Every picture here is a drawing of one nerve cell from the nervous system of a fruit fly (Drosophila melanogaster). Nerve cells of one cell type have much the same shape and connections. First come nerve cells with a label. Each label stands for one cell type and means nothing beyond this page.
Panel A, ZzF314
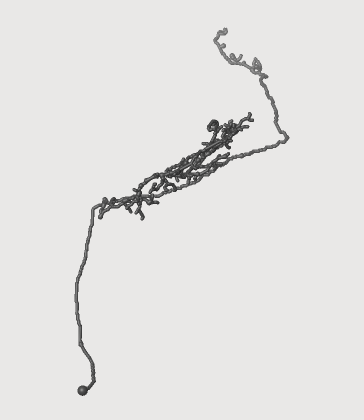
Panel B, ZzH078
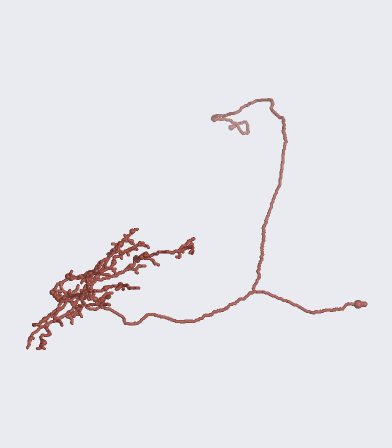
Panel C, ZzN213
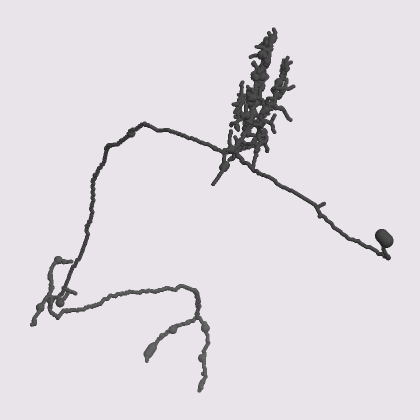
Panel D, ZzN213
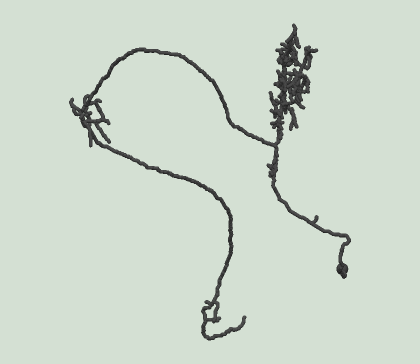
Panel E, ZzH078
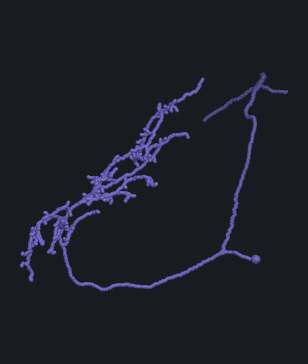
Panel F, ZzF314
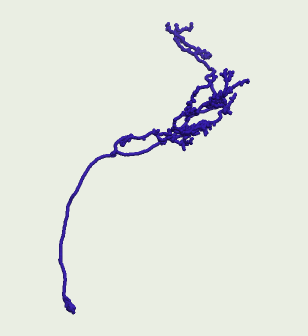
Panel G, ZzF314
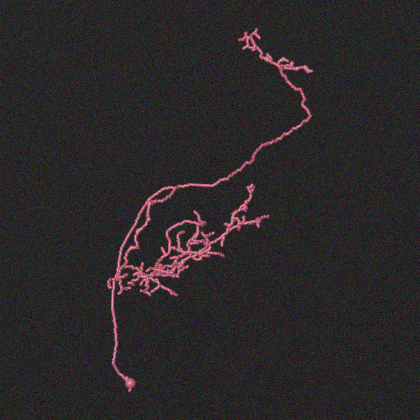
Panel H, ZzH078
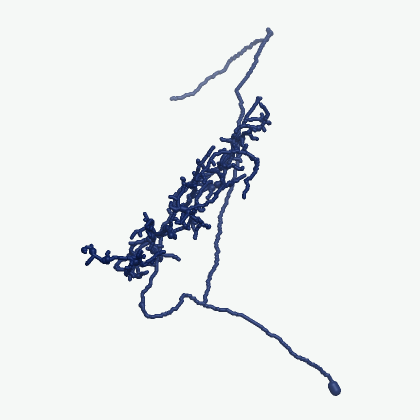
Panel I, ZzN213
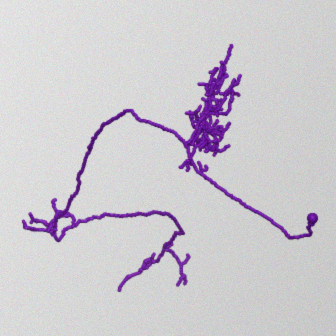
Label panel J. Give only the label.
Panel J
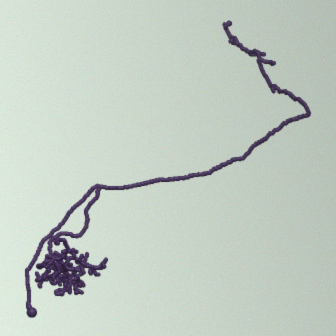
ZzF314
